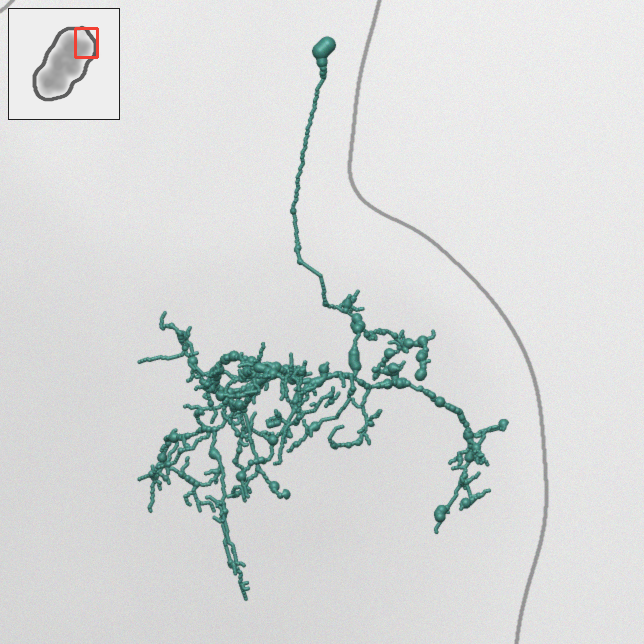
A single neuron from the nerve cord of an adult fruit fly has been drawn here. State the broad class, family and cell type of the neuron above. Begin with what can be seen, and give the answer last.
The picture shows dozens of branch ends. As drawn here it is taller than it is wide. It is a nerve-cord intrinsic neuron. The family is hemilineage 16B. The cell type is IN16B082.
